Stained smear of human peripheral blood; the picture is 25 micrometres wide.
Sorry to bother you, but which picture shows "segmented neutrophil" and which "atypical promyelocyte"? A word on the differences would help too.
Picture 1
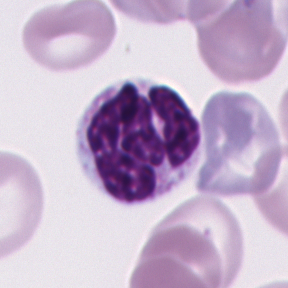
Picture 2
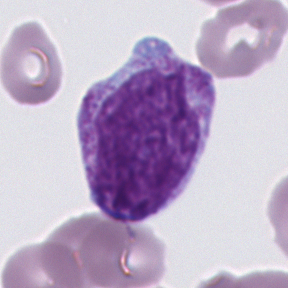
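The segmented neutrophil is in picture 1, and the atypical promyelocyte is in picture 2. On outline, the segmented neutrophil is round and smooth, while the atypical promyelocyte is irregular and angular rather than round, with a small rounded bulge of cytoplasm projecting from its top. On size, the atypical promyelocyte measures about 17 by 12 micrometres, and the nucleus of the segmented neutrophil is about 10 micrometres across. On the nucleus, the segmented neutrophil's is divided into several separate lobes, with dark purple, coarsely clumped chromatin.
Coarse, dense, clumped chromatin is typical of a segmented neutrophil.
In both cells the nucleus fills most of the cell; in the segmented neutrophil it leaves only a narrow rim of cytoplasm. On the cytoplasm, the segmented neutrophil's is very pale, almost colourless with a faint pinkish tint, and holds only fine, faint lilac granules.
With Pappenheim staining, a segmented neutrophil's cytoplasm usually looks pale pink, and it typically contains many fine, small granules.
The atypical promyelocyte has fine purplish granules scattered in its cytoplasm, and no vacuoles. Finally, a faint thin strand links the bottom of the atypical promyelocyte to a red cell below.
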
